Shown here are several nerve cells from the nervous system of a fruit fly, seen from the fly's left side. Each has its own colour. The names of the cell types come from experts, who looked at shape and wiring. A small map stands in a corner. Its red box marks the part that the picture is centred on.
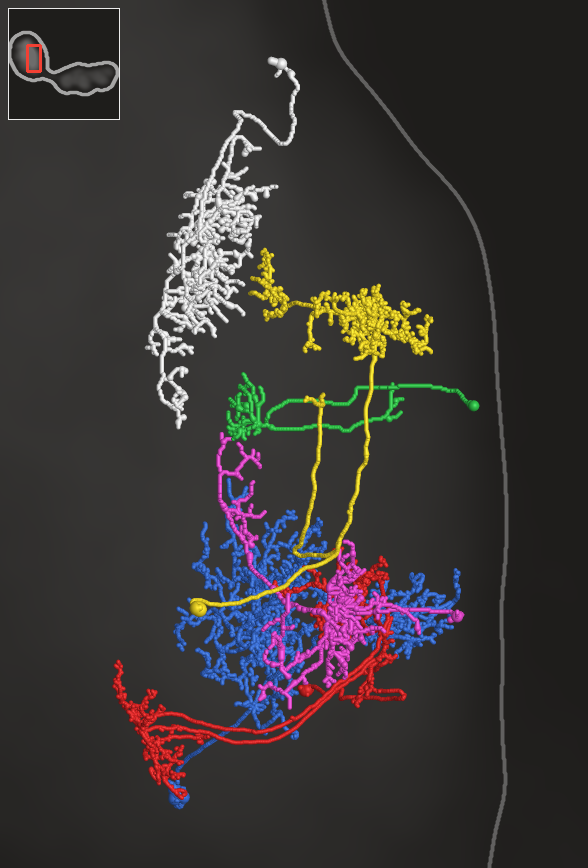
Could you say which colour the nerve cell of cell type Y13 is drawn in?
magenta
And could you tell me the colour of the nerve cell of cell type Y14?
red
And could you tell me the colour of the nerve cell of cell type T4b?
green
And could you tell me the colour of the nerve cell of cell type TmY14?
yellow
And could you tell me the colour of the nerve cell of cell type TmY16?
blue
